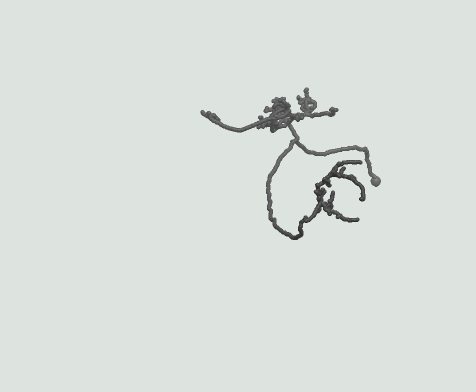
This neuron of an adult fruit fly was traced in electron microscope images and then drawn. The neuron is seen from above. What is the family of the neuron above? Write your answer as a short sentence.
The family is hemilineage ALlv1.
